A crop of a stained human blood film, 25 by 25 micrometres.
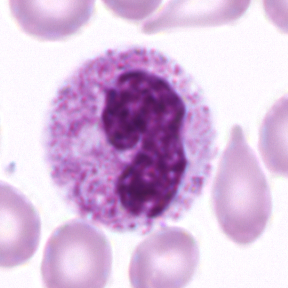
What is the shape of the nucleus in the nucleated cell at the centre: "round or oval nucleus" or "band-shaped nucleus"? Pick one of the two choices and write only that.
Band-shaped nucleus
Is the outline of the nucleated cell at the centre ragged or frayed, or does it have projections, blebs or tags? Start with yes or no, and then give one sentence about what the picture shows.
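No. The cell has a round, smooth outline.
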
